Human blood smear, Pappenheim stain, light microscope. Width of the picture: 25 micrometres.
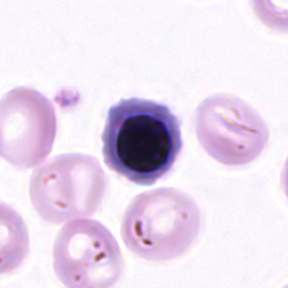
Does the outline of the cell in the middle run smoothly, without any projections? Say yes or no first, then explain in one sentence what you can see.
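No. The cell edge is finely ragged rather than smooth.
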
